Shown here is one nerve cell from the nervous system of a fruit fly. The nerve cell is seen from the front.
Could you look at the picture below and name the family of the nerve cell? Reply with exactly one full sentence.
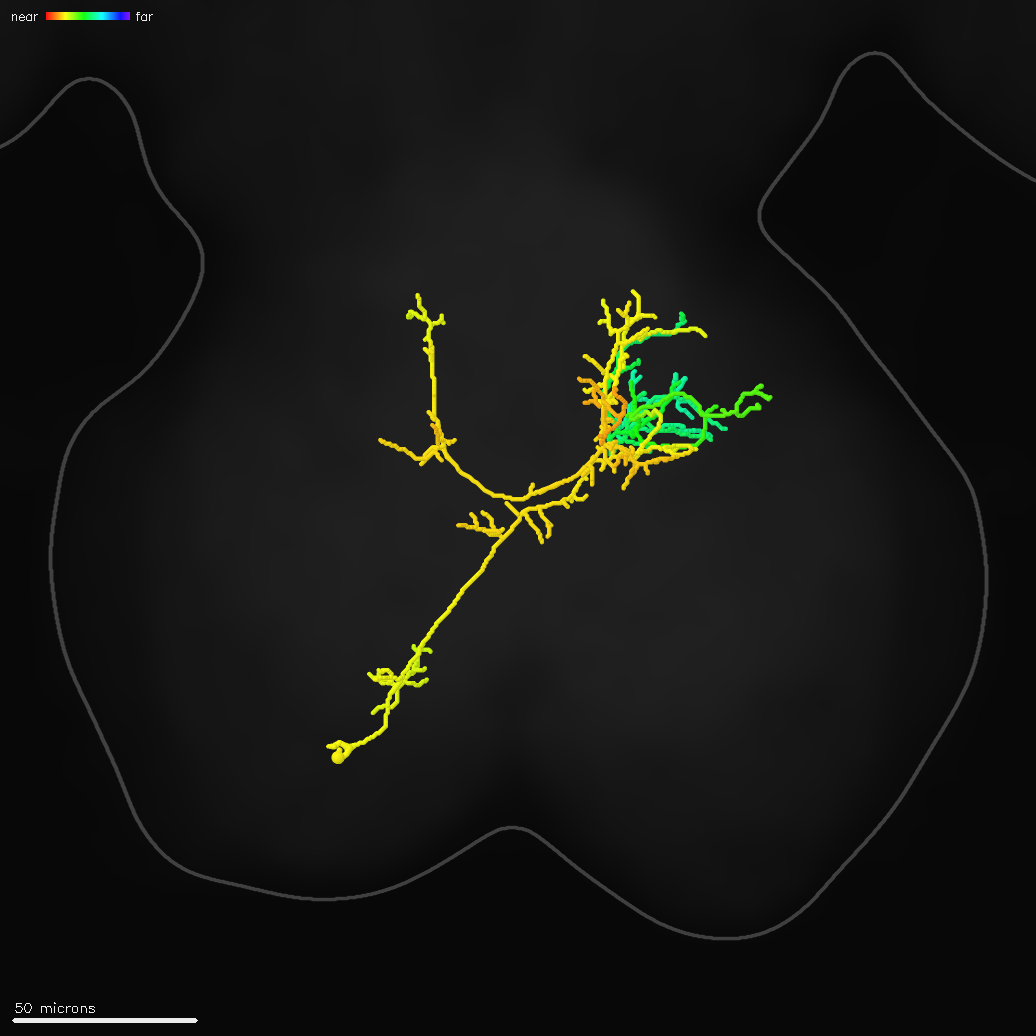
Within family hemilineage 06B is found this nerve cell.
